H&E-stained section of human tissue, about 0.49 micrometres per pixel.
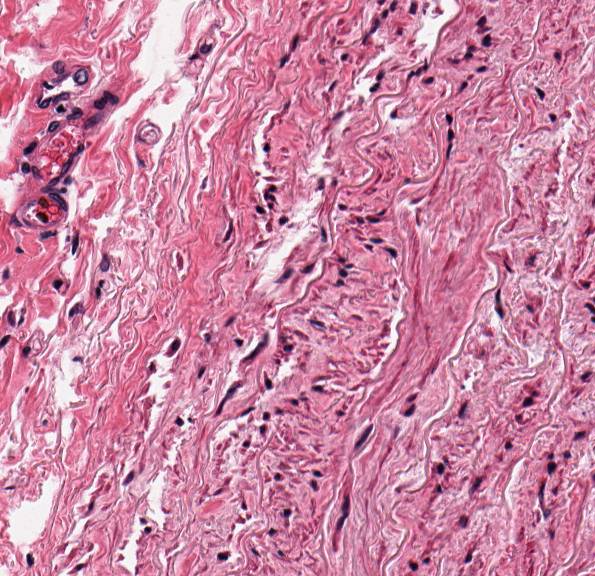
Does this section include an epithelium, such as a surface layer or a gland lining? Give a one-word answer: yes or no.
No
